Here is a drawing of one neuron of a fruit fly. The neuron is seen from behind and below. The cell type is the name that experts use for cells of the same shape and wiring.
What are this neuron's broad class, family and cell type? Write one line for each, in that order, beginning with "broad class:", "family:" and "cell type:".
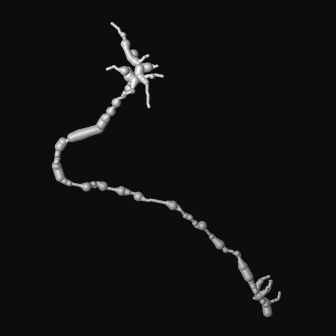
broad class: optic-lobe intrinsic neuron
family: L
cell type: L3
